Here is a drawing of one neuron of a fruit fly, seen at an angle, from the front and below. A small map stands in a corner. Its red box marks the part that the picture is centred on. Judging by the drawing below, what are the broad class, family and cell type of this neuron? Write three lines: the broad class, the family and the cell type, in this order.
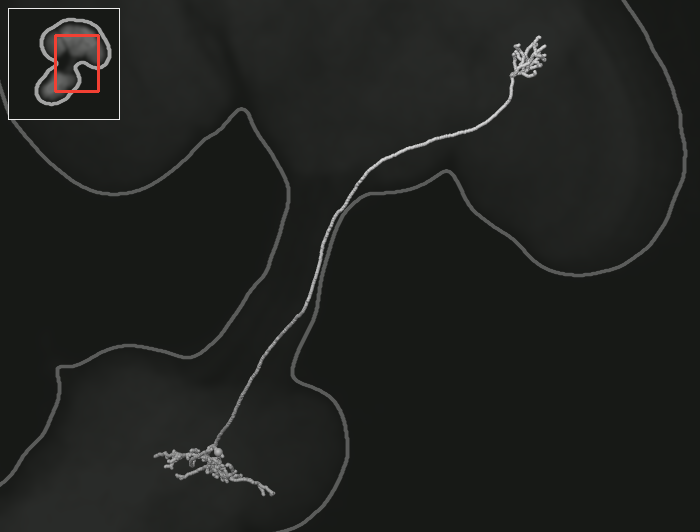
ascending neuron
hemilineage 10B
AN10B029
